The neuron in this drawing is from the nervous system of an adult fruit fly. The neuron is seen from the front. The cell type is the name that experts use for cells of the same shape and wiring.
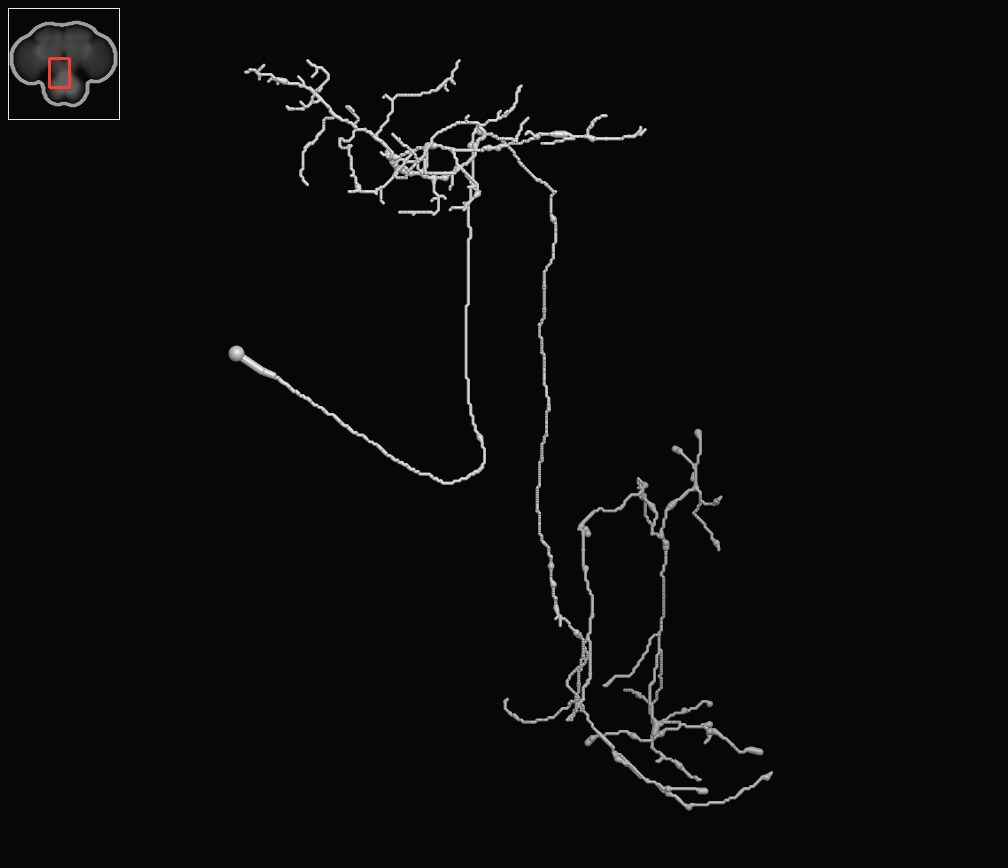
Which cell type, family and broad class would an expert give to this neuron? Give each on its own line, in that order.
DNg06
hemilineage LB12
descending neuron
